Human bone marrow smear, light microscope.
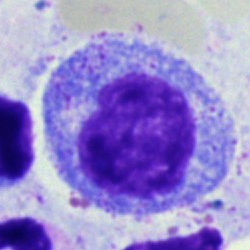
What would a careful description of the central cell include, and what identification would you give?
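This cell has a round outline. Its cytoplasm is pale blue, with small pinkish-purple granules scattered through it. Portions of other dark-stained nuclei appear at the left and bottom edges, separate from the cell. The cell is a promyelocyte.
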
